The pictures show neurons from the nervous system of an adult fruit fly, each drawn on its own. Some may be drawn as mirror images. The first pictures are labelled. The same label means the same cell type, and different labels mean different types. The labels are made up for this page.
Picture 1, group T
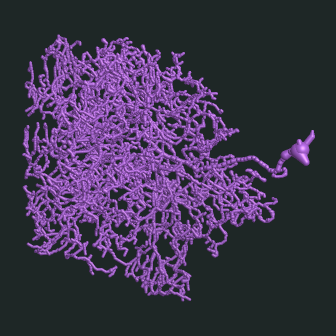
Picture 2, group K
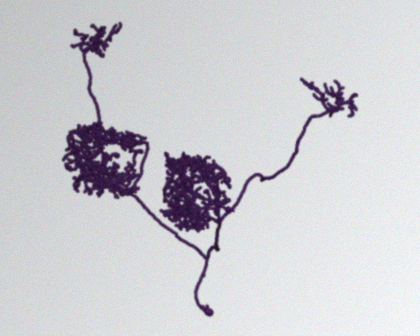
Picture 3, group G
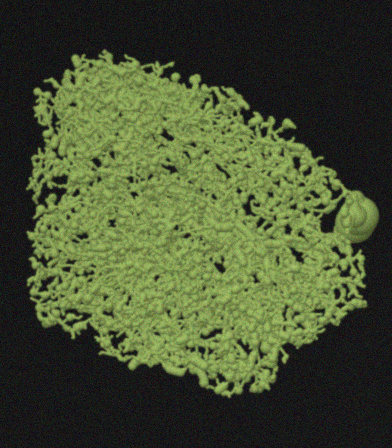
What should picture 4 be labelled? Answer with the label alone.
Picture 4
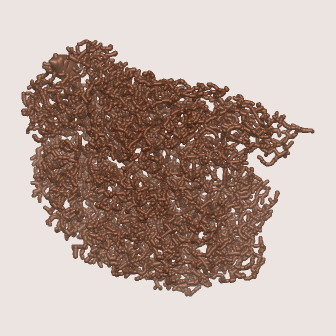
group G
